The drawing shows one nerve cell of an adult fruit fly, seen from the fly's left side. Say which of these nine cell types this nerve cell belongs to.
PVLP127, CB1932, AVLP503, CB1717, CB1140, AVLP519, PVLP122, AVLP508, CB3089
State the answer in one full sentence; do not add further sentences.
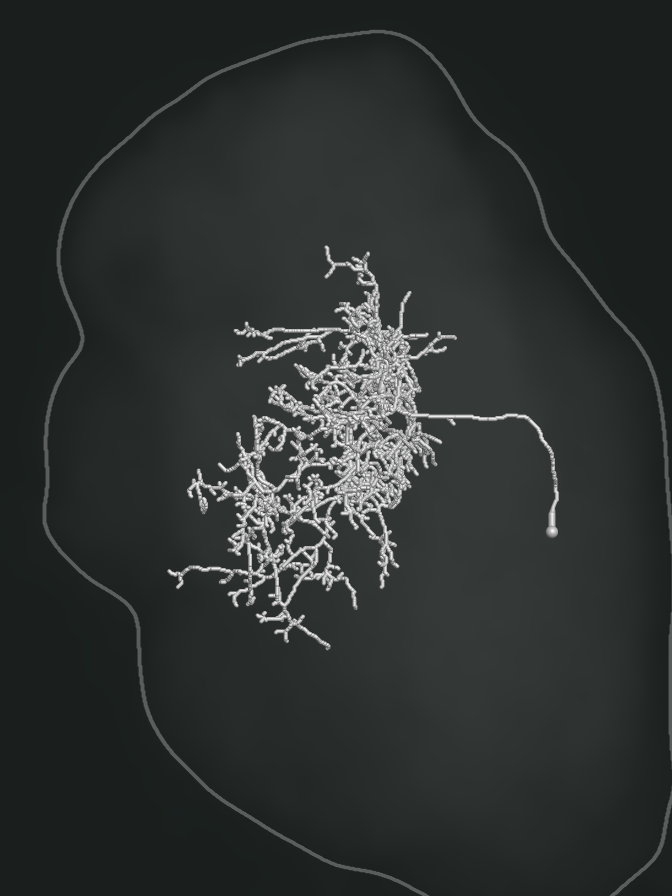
The nerve cell here falls under cell type PVLP122.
